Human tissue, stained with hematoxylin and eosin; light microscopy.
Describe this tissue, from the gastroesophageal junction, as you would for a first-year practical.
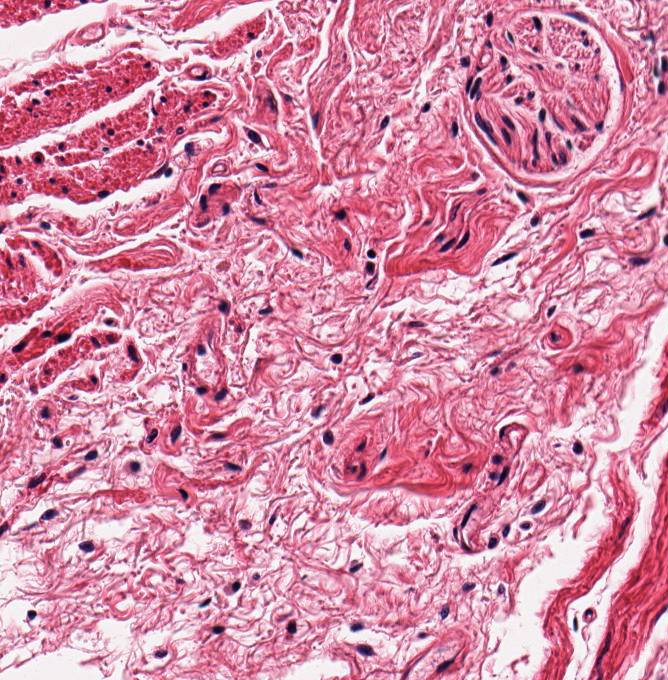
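Starting centrally, loose connective tissue fills the middle and lower field. Moving to the upper left, deeply eosinophilic muscle fibres run diagonally from the edge toward the centre. In the upper right sits a single rounded nerve fascicle within a thin sheath. Throughout the stroma, small dark oval to spindle-shaped fibroblast nuclei lie singly.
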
